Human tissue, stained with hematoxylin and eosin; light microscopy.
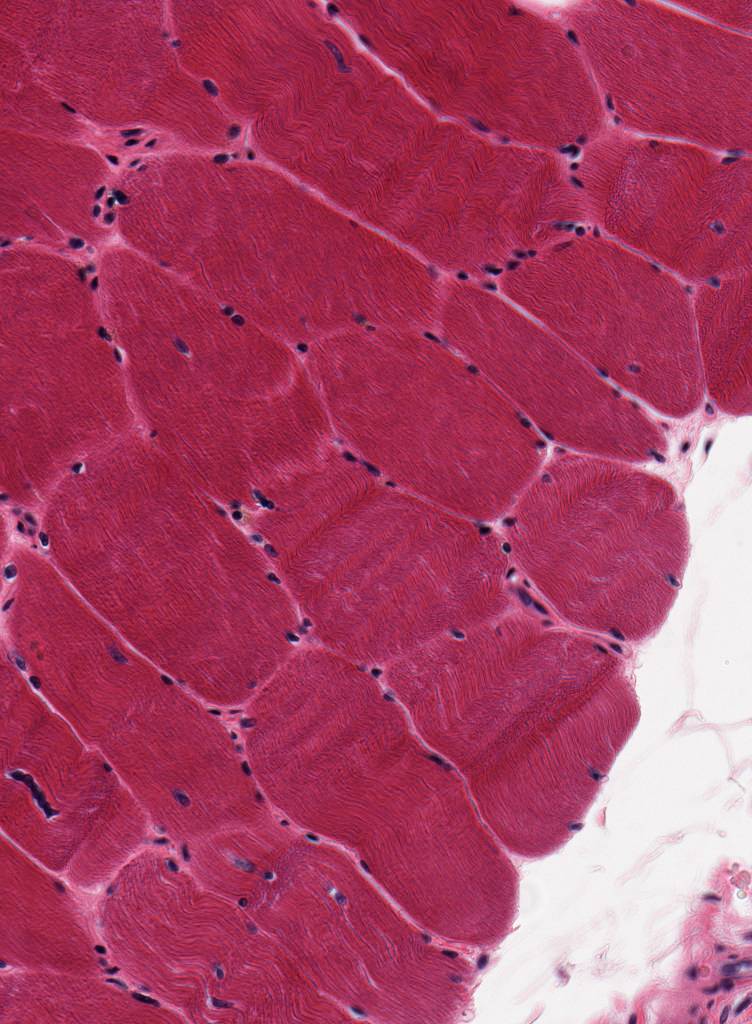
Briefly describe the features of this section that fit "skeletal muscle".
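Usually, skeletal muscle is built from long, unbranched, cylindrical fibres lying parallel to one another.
In this section of skeletal muscle, neighbouring fibres are separated only by thin, pale pink strands of connective tissue. Now look at the nuclei: they are dark, small and flattened, and they lie at the edges of the fibres. The fibre cytoplasm takes a deep, even pink-red stain.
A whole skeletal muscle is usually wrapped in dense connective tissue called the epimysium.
The border at the lower right doesn't go with that: an empty white space lies against the muscle there, with just wisps of loose tissue in the bottom right corner.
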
